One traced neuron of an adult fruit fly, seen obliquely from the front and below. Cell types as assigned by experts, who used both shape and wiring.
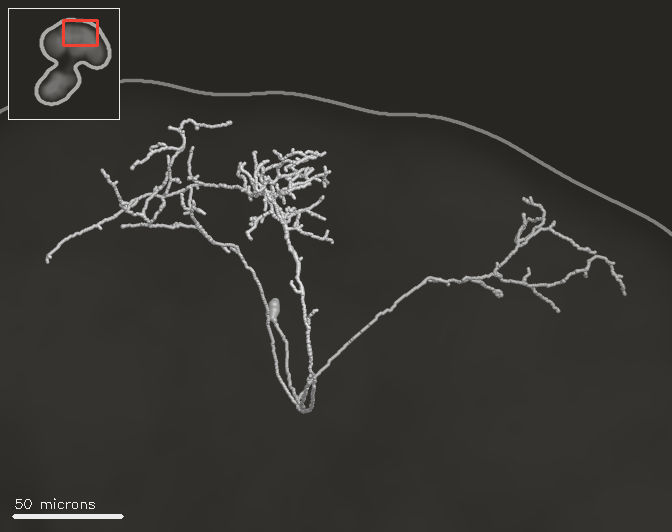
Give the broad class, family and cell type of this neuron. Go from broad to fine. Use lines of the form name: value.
broad class: central-brain intrinsic neuron
family: hemilineage DM1_antero_dorsal
cell type: CRE092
